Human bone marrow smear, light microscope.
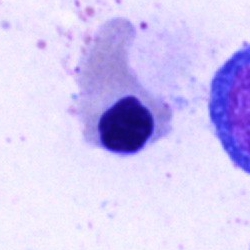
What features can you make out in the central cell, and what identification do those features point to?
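The nucleus holds very dark, densely condensed chromatin, almost uniform throughout, and no nucleoli are visible in it. Cytoplasm is abundant, covering a larger area than the nucleus, and shows no granules. The cell is an erythroblast.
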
